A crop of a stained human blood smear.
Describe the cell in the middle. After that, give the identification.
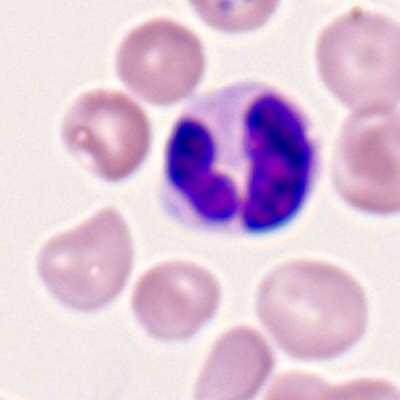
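Outline: roughly round and smooth. Nucleus: divided into lobes, with a pale cleft running vertically between a left and a right portion. Chromatin: dark purple, coarsely clumped. Cytoplasm: no vacuoles seen. Name: segmented neutrophil.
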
